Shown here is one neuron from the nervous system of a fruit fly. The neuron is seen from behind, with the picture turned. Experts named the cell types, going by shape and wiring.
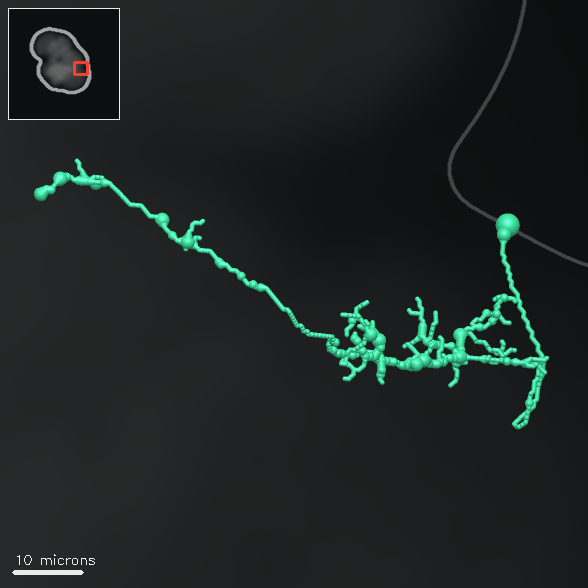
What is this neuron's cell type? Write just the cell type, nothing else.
Tm12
